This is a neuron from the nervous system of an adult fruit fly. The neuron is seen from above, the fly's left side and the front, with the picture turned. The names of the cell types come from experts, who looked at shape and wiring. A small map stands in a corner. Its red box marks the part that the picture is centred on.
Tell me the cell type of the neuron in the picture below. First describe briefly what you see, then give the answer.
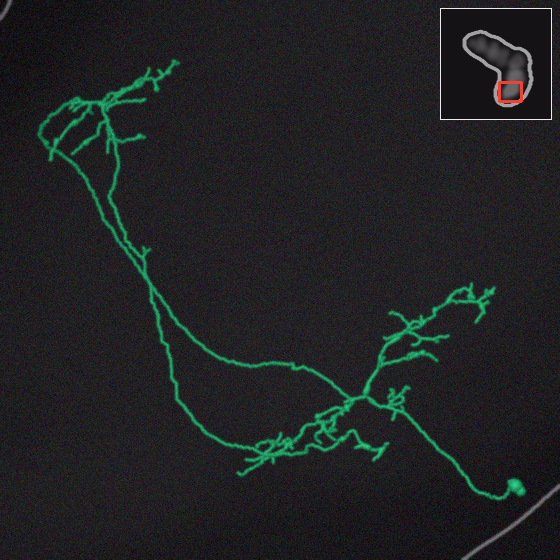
The cell body is at the lower right of the picture. Dozens of branch ends can be seen. It is a visual projection neuron. The cell type is MeTu4c.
